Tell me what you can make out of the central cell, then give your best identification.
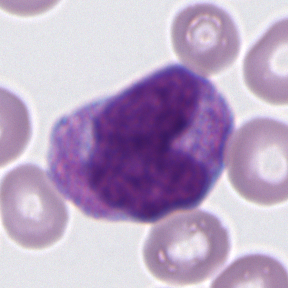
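Outline irregular and angular, not round. Nucleus folded; a deep notch cuts in from the right side. No distinct nucleoli seen. Cytoplasm holds fine, dust-like pinkish granules. Atypical promyelocyte.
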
